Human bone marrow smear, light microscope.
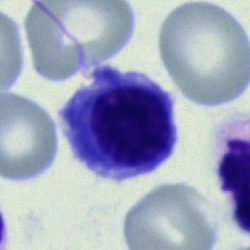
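Erythroblast: the middle cell of this stained bone marrow smear has an irregular outline, with small bumps along its edge. Its chromatin is very dark purple and dense. The cytoplasm is blue and forms a rim that is widest on the left side of the cell.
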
